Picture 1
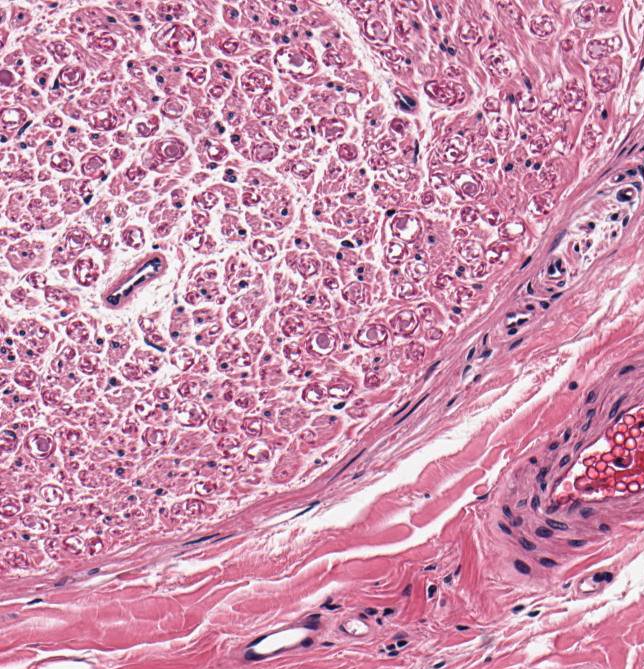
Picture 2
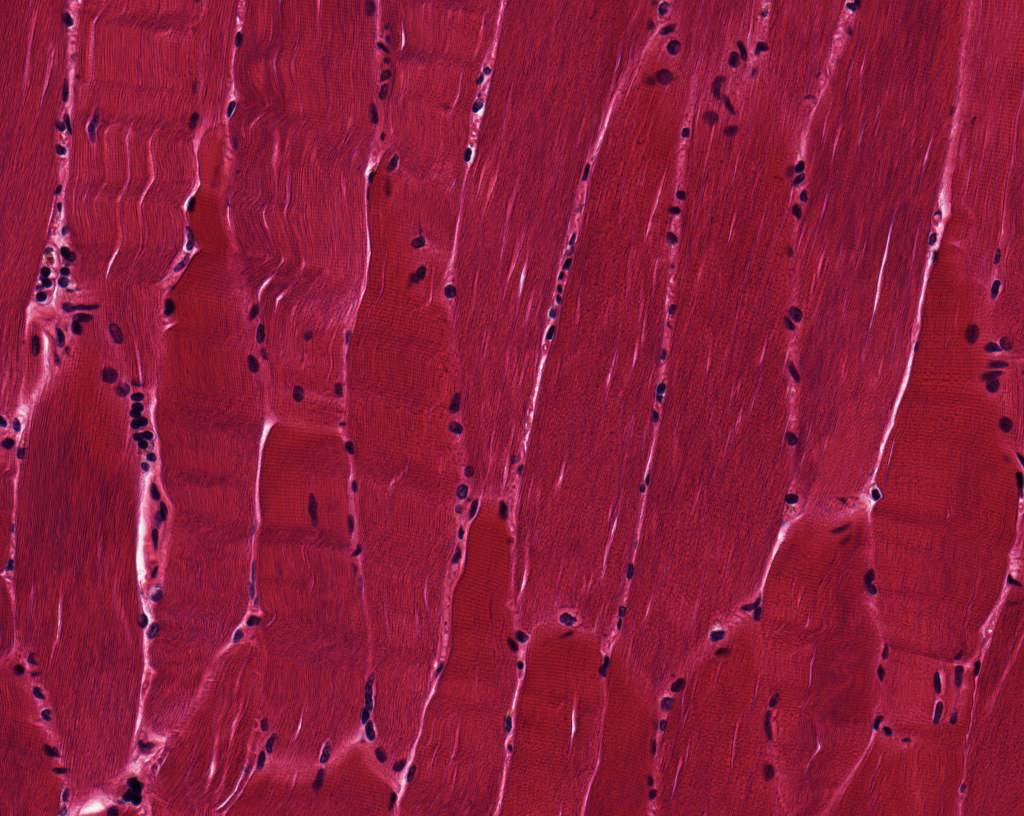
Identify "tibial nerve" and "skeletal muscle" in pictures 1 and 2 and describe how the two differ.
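Let's start with the names: tibial nerve is in picture 1, and skeletal muscle is in picture 2. In picture 1, look at the upper left two-thirds, where a large rounded bundle of closely packed fibres sits, all cut across as small round profiles. Many of those profiles have a central dot inside a pale ring, and small dark nuclei are scattered sparsely between them. Now move to picture 2: fine cross-striations run across the fibres, and the fibres lie side by side without branching into one another. Their nuclei are small, dark and oval, sitting at the edges of the fibres rather than in the centres. Between neighbouring fibres there are only thin, pale strands of connective tissue holding scattered small dark nuclei.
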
